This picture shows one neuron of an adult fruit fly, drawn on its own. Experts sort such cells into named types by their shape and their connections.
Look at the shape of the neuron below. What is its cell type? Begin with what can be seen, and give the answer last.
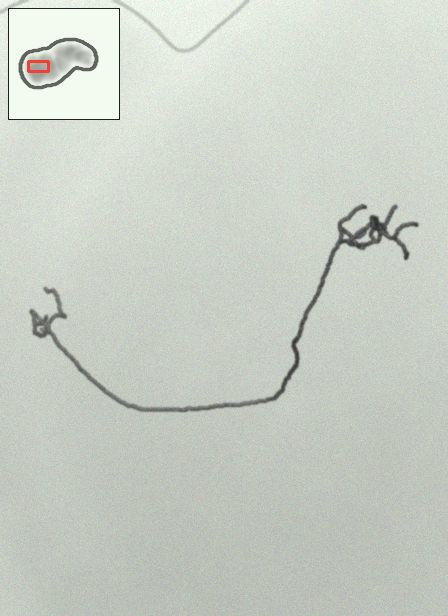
No cell body is drawn. It has a dozen or fewer branch ends. This is a sensory neuron entering the brain. The cell type is ORN_VA1v.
